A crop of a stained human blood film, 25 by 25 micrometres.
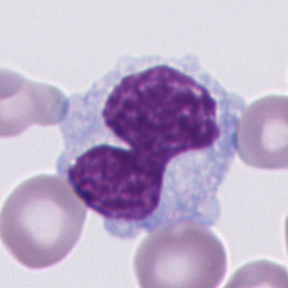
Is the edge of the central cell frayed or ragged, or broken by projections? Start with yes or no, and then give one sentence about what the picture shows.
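Yes. The cell's edge is irregular and scalloped, with small bumps all around.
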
